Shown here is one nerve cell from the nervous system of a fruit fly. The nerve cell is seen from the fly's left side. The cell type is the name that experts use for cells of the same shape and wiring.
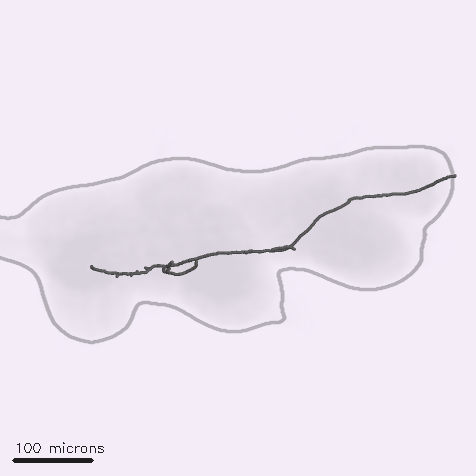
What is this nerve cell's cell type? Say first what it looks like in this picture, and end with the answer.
No cell body is drawn. By the scale bar it is about 450 microns wide in this view. There are a dozen or fewer branch ends. It is a sensory neuron entering the nerve cord. It is of cell type SNpp01.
